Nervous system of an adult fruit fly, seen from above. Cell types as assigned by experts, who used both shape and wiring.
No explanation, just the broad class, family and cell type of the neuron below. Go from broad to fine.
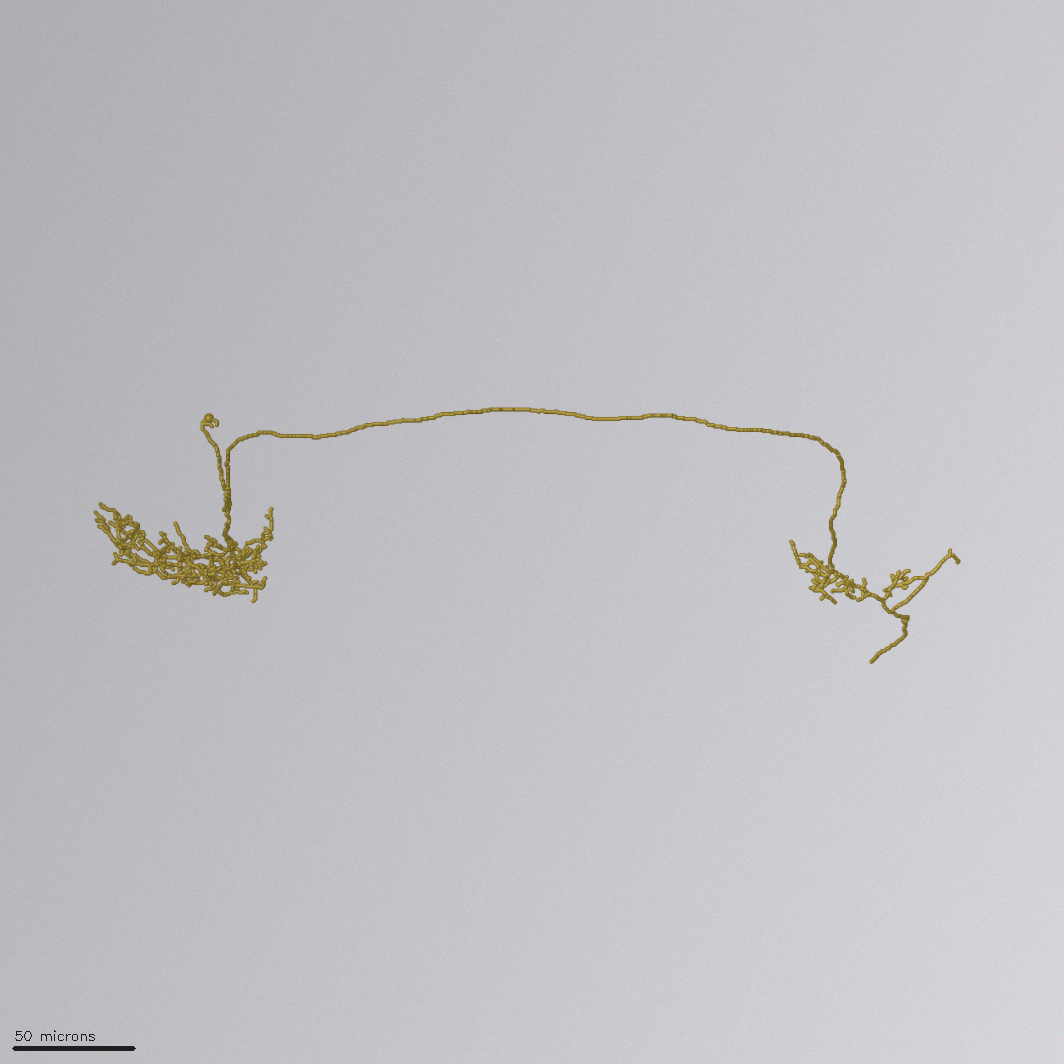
central-brain intrinsic neuron; hemilineage VLPd&p1_dorsal; PVLP008_a4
